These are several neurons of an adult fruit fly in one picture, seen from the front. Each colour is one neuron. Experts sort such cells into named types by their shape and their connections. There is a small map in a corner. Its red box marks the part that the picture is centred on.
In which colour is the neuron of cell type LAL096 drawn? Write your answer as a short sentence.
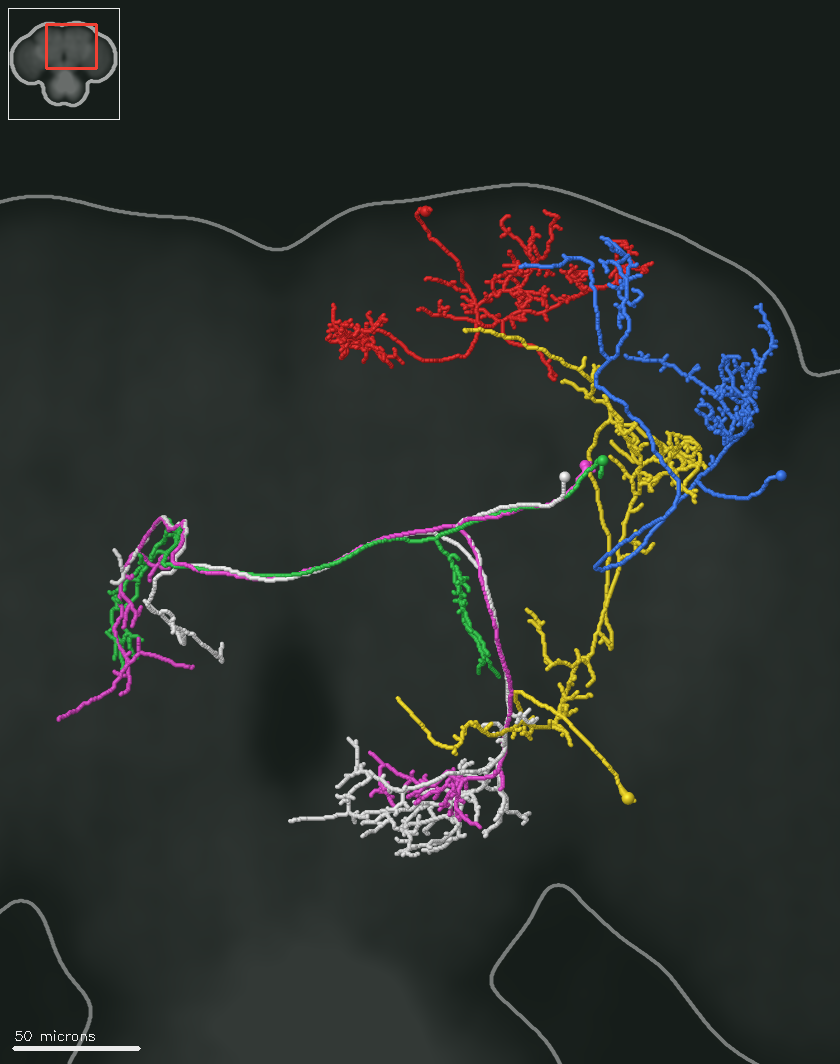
The colour is green.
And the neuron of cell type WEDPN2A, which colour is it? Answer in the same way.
The colour is yellow.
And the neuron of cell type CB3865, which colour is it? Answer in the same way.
The colour is magenta.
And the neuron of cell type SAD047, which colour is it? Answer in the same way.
The colour is white.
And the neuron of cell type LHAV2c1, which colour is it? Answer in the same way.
The colour is blue.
